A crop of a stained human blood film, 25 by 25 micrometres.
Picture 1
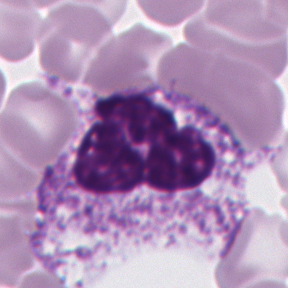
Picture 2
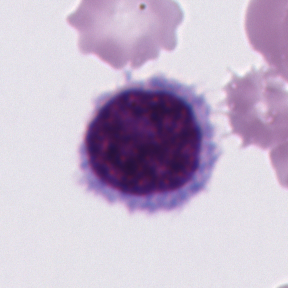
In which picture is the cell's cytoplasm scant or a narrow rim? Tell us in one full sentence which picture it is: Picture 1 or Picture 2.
In picture 2, the cell has scant cytoplasm.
